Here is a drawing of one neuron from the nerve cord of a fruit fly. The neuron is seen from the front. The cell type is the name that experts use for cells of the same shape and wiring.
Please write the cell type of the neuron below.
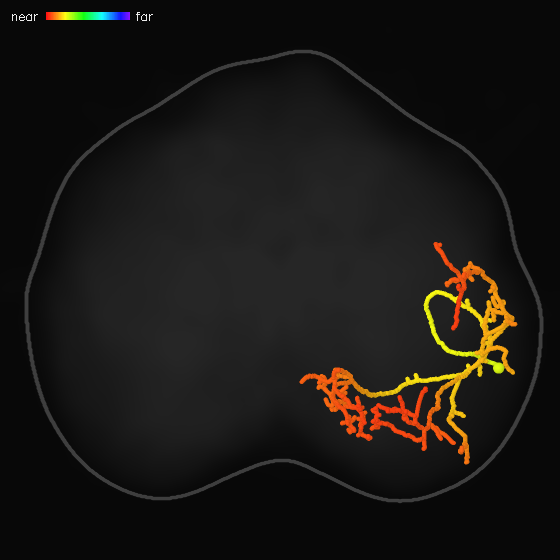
IN03A094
